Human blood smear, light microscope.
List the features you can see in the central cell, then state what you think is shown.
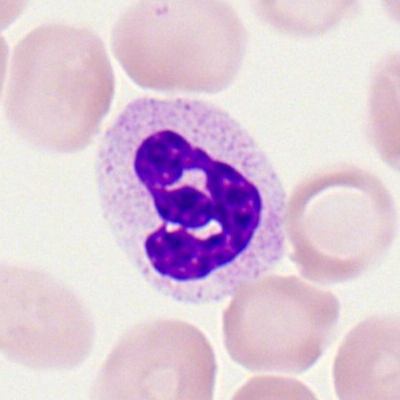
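First, the outline is smooth and oval. Next, the nucleus is divided into several lobes joined in a curved chain, with no nucleoli visible. Last, fine, small pinkish-purple granules are scattered evenly through the cytoplasm. This is a segmented neutrophil.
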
